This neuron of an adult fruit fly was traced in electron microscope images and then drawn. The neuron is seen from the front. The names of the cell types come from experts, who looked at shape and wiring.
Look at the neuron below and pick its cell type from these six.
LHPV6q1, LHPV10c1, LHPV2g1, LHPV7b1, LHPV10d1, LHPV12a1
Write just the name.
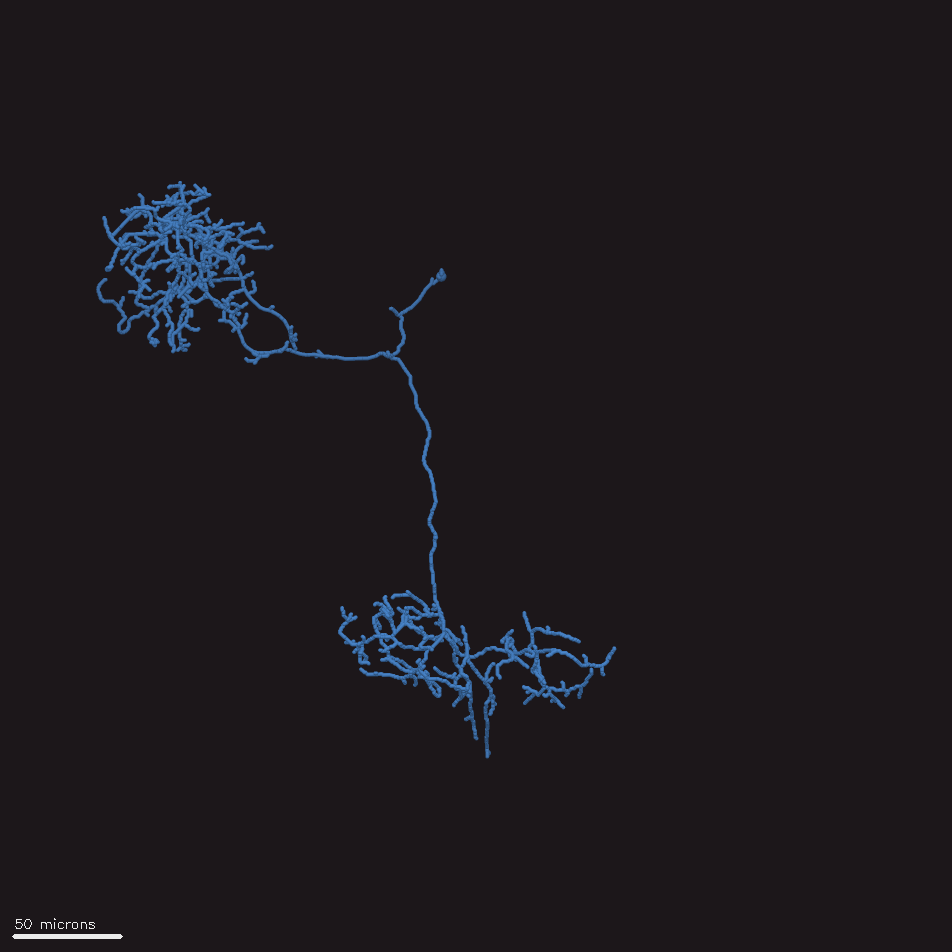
LHPV10c1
